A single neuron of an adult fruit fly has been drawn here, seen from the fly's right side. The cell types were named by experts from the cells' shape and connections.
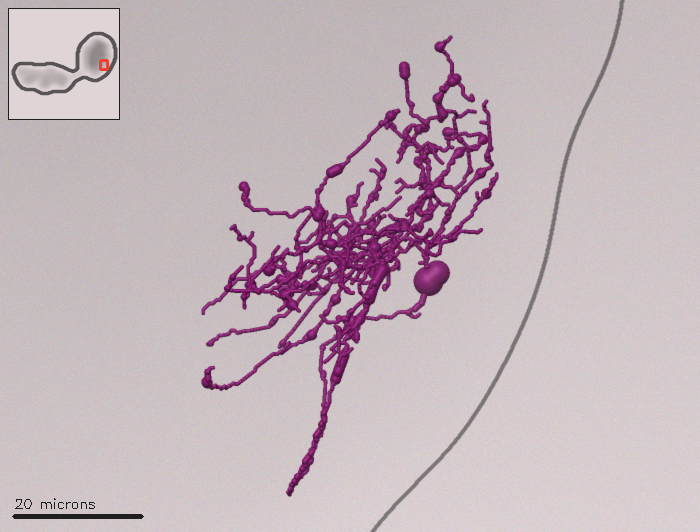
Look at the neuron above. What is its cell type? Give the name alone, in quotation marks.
"GNG406"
